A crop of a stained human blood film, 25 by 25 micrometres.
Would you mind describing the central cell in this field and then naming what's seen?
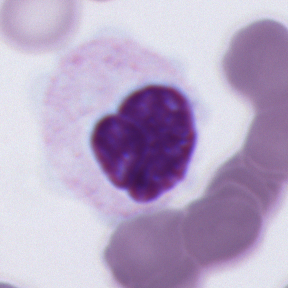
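Looking at the outline, I'd call it roughly round. The nucleus sits off-centre, over toward the right side of the cell. Along its upper left edge there is a notch, so the nucleus has a folded outline. Compared with the nucleus, the cytoplasm looks abundant. It is a segmented neutrophil.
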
